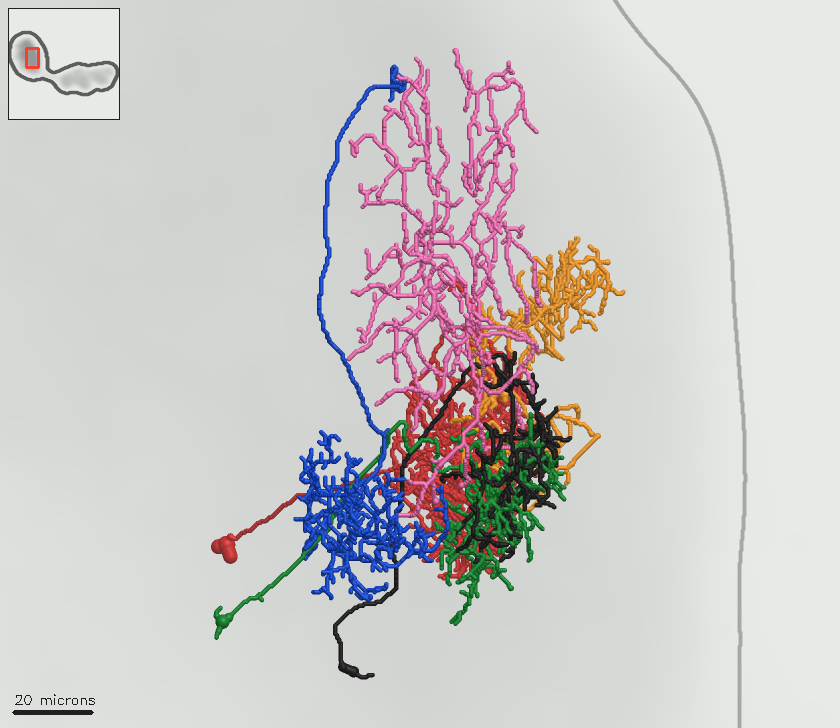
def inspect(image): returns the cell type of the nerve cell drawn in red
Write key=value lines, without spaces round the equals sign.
cell_type=Li20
